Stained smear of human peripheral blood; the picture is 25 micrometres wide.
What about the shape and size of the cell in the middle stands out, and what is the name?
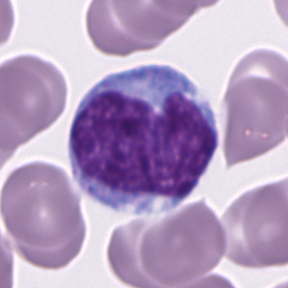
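Cell about 13 micrometres across. Nucleus about 13 by 9 micrometres, occupying about 70% of the cell's area, bean-shaped from a notch in its upper edge. Chromatin dark purple and clumped. Cytoplasm pale blue, its rim wider above the nucleus than at the sides. Name: monocyte.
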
